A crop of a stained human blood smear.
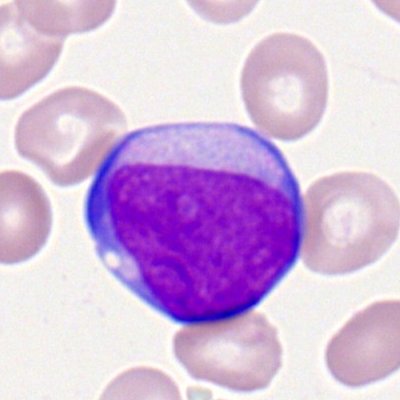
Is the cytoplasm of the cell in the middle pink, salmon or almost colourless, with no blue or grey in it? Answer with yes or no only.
No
